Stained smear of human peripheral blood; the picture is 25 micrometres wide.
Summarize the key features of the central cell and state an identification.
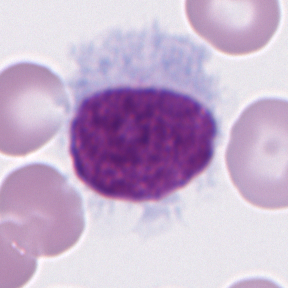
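The edge first: ragged, with many fine hair-like projections rather than a smooth border. Those projections are most numerous and longest along the top. Most of the cytoplasm lies above the nucleus, and I see no granules in it. It is a hairy cell.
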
